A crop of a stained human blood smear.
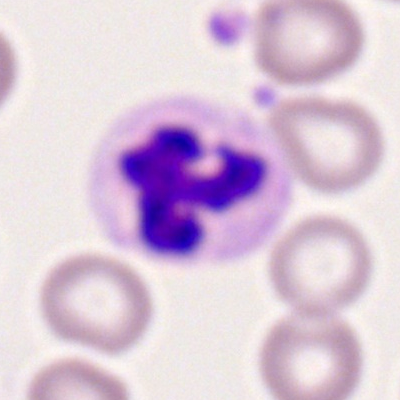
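Segmented neutrophil in the middle of a stained blood smear. Notice how round and smooth its outline is. The chromatin is dense, dark purple and clumped. The cytoplasm is abundant and pale pinkish-lilac, and you will find no large orange-red granules in it.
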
